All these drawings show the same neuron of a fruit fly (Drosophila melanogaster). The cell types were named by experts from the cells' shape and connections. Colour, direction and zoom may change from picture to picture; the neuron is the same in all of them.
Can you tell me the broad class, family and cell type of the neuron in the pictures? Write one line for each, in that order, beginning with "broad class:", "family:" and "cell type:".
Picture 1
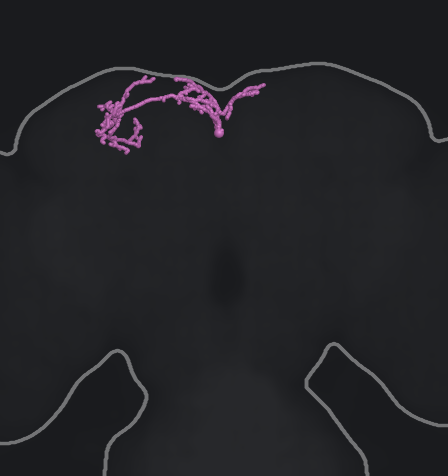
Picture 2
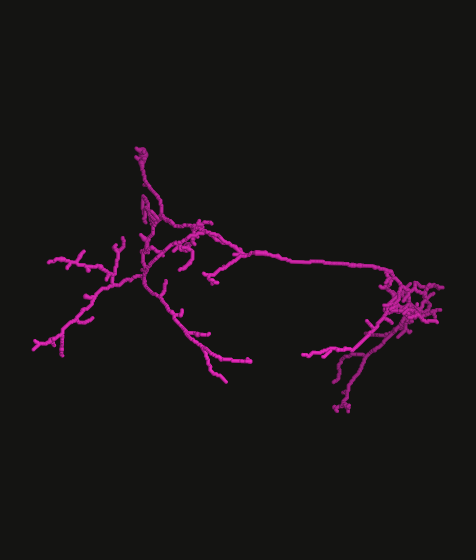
broad class: central-brain intrinsic neuron
family: hemilineage SMPad1
cell type: SMP105_a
